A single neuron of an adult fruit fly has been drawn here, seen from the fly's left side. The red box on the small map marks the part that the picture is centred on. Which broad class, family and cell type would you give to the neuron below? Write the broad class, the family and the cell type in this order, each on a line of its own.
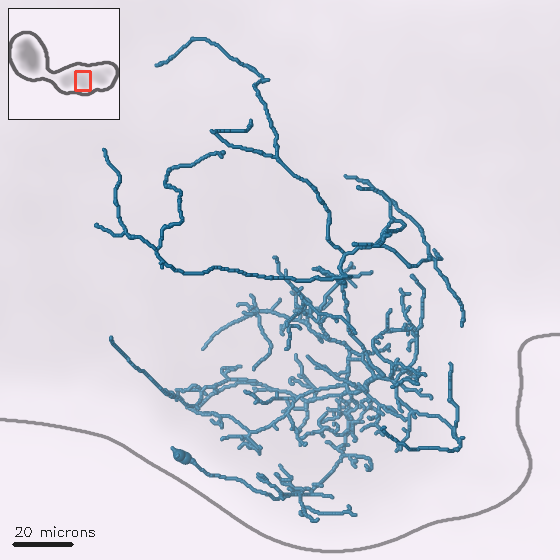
nerve-cord intrinsic neuron
hemilineage 04B
IN04B055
